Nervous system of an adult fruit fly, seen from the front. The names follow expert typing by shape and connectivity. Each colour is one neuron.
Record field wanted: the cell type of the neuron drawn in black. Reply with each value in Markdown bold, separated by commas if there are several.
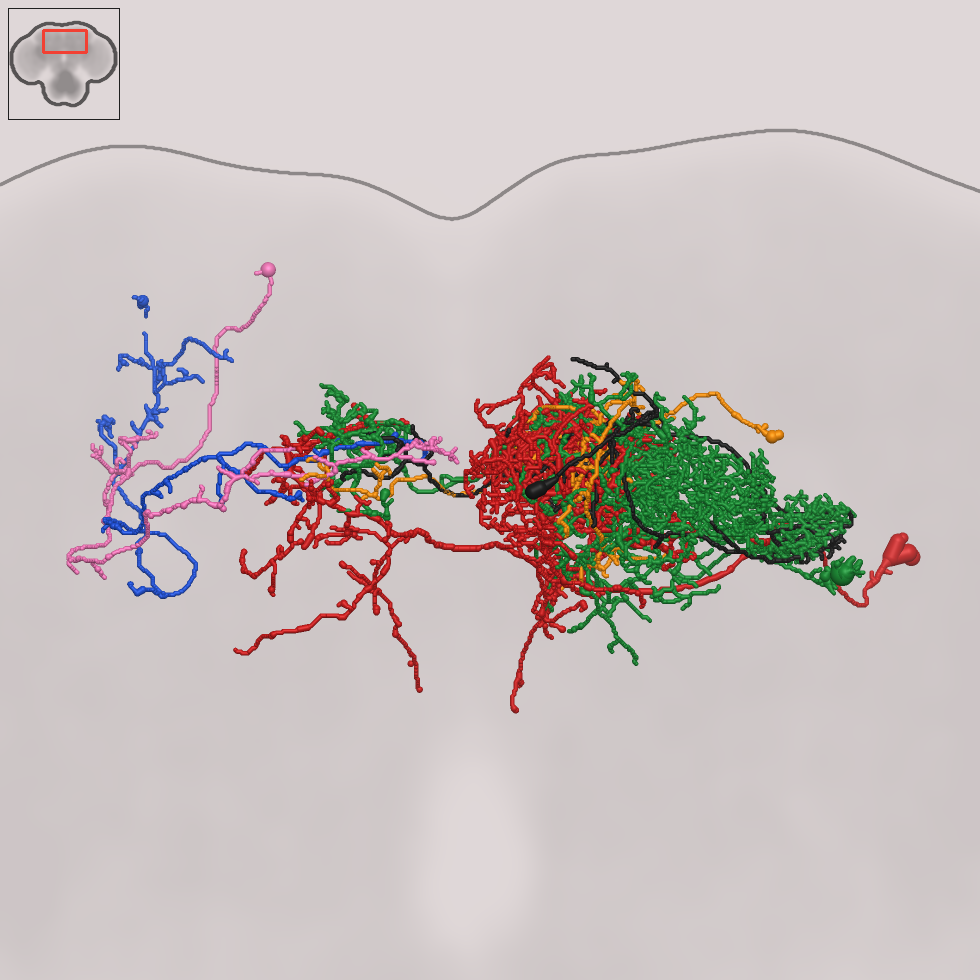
**PAM07**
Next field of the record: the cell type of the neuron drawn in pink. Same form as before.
**KCg-d**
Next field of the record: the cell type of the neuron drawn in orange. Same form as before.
**PAM08**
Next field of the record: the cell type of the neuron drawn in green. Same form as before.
**MBON30**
